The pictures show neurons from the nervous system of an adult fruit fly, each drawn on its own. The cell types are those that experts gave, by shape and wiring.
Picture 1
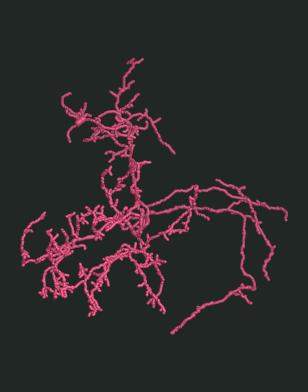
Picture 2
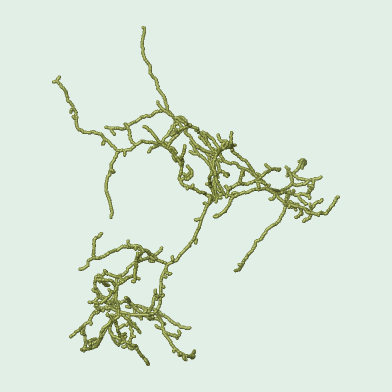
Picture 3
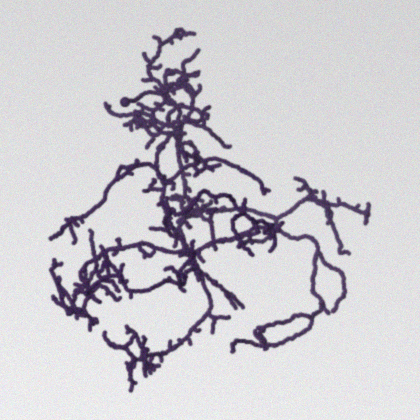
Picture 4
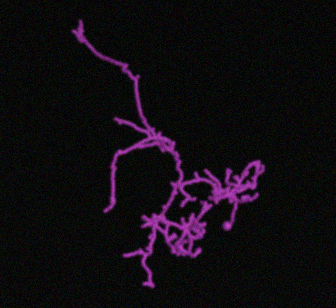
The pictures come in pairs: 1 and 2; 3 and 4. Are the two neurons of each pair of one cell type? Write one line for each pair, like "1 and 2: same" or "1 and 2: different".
1 and 2: different
3 and 4: same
